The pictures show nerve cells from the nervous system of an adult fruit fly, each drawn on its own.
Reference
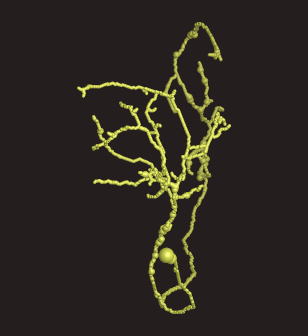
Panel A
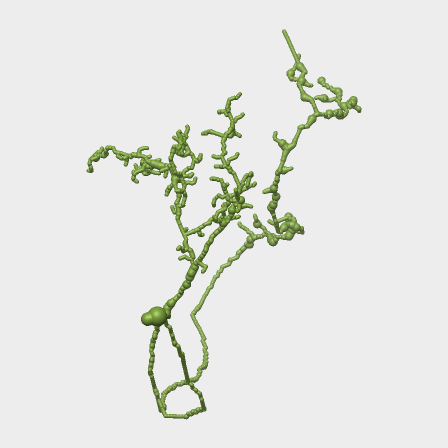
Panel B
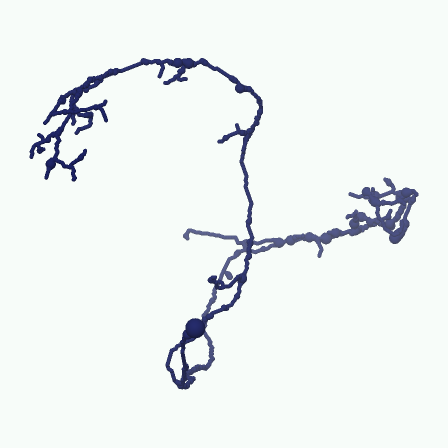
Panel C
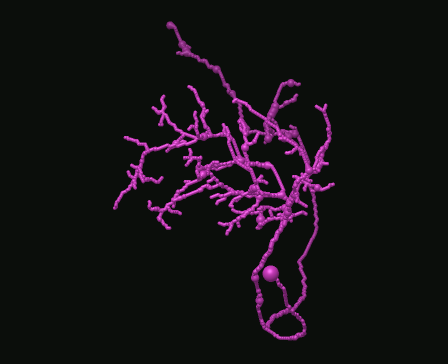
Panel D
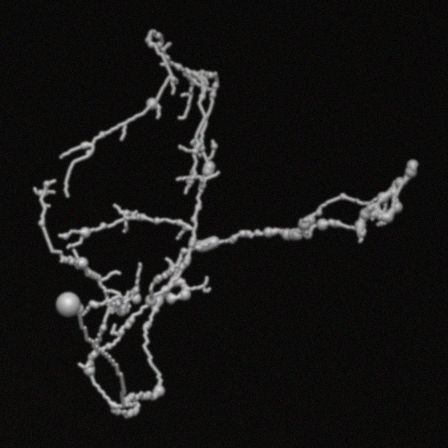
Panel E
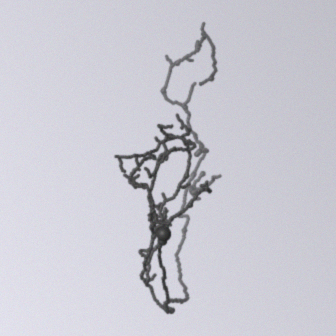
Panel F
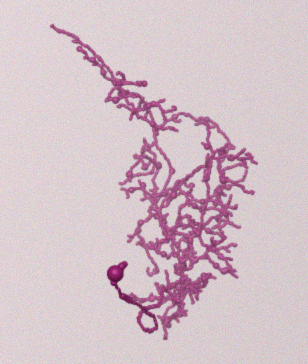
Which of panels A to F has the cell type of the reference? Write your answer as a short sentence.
Panel C is of the same cell type.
